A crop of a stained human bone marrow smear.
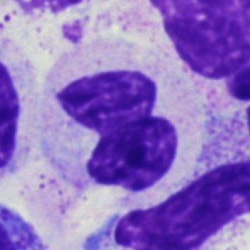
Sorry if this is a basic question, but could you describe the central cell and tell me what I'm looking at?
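The nucleus is folded into two lobes that meet near the middle, with dark purple, coarsely clumped chromatin. A wide rim of pale greyish-lilac cytoplasm surrounds it, holding sparse fine pinkish-lilac granules. The cell is a segmented neutrophil.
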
